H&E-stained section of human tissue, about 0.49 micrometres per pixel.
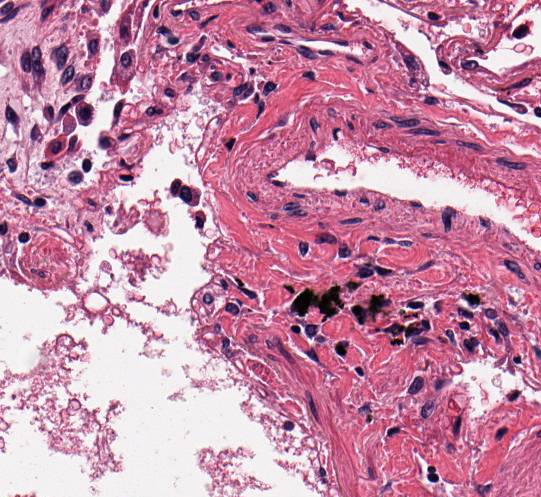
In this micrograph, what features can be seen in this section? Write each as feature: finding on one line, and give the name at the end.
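Pigment: black granular clumps near the centre, within the fibrous band
Band nuclei: mostly elongated and spindle-shaped, lying along the fibres
Lower left: large empty space holding pale pink wispy material
Fat cells: none anywhere in the field
Name: lung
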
